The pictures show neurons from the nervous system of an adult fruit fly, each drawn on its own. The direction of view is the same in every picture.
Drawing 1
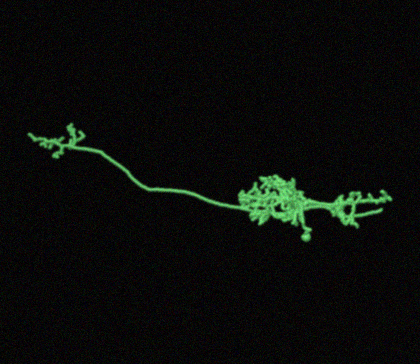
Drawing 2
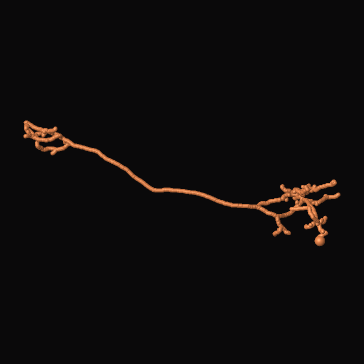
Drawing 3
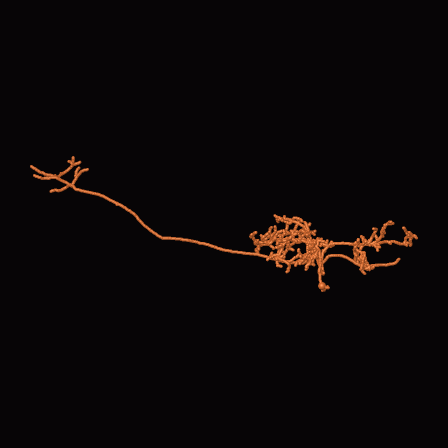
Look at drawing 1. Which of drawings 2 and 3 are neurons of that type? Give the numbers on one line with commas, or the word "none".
3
